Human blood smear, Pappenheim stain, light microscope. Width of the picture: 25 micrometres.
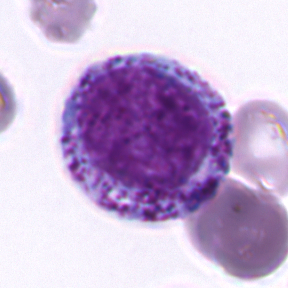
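Promyelocyte, the cell in the middle of this stained smear of human peripheral blood. First, the nucleus: it fills most of the cell. Second, the cytoplasm: only a narrow rim around the nucleus. Third, the granules: many, coarse and dark purple, held in that cytoplasm. Last, their spread: most crowded along the edge of the cell.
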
